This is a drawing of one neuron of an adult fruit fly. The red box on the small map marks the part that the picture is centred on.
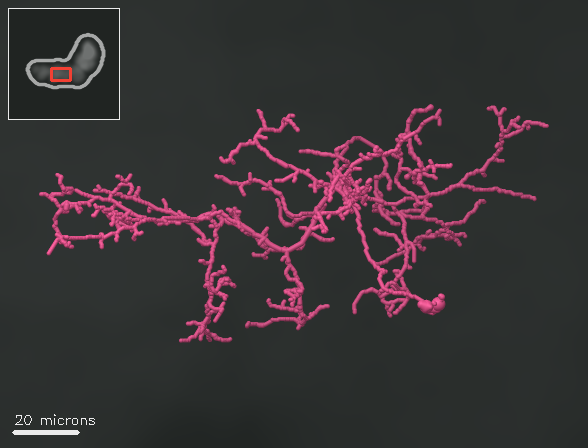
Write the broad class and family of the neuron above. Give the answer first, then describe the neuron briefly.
Its broad class is nerve-cord intrinsic neuron. Its family is hemilineage 00A. By the scale bar it is about 160 microns wide in this view. In this view it is wider than it is tall.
